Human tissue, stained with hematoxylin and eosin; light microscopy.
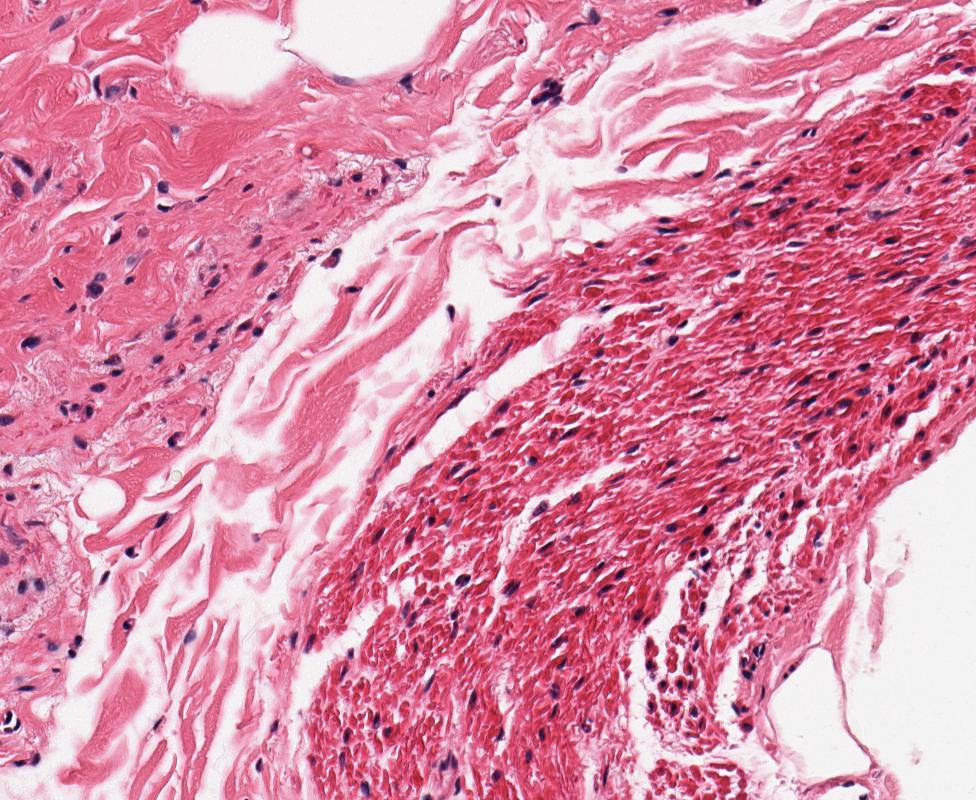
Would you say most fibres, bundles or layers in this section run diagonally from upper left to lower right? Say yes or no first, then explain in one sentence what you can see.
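No. A broad band of densely packed, deep red-staining cells runs diagonally from the lower left to the upper right across the right half of the field.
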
